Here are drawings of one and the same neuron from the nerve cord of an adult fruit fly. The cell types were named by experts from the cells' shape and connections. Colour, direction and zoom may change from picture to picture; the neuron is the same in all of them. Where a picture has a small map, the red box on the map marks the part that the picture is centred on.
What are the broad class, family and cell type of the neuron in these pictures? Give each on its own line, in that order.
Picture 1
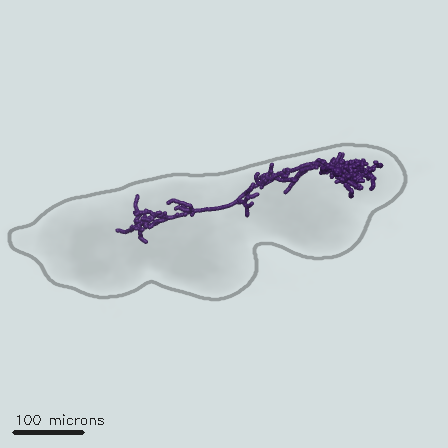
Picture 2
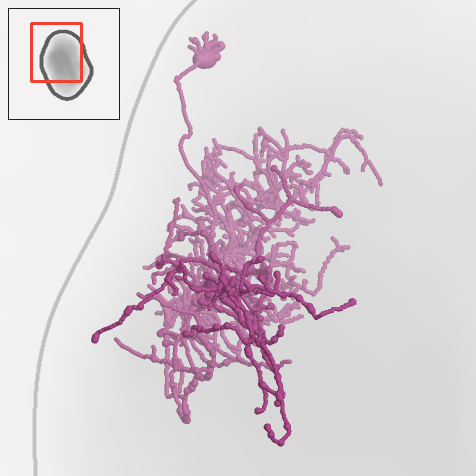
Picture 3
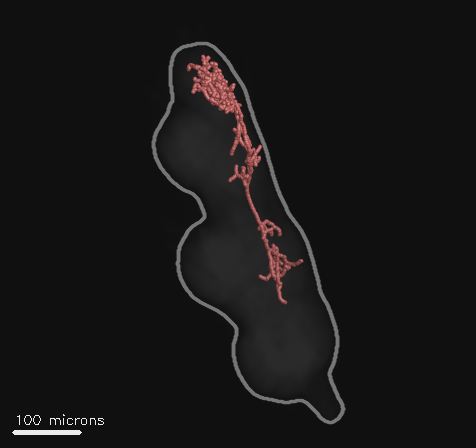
nerve-cord intrinsic neuron
hemilineage 12A
IN12A025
